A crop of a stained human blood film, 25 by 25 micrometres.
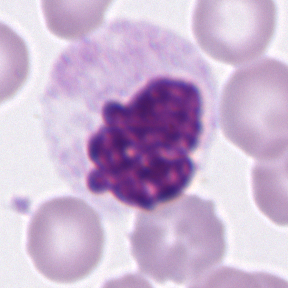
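Segmented neutrophil in a stained peripheral blood smear, roughly round, with a faint, smooth edge. Its nucleus sits off-centre, toward the lower right of the cell. Fine, faint violet-pink granules are scattered evenly through the cytoplasm, and there are no vacuoles in it.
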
